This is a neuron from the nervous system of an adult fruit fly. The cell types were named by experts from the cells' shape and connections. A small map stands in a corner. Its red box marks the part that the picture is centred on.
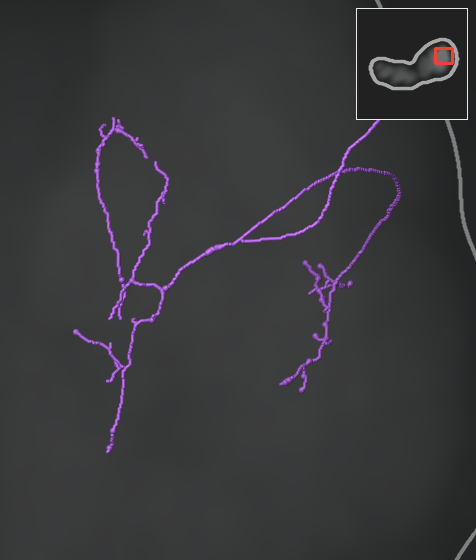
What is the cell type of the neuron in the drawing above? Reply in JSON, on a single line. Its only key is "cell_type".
{"cell_type": "PLP044"}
